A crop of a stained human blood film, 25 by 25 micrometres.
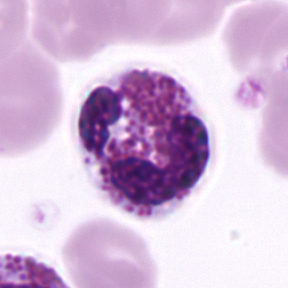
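Eosinophil, the central cell. Its nucleus falls into separate lobes lying along the edge of the cell, and these stain dark purple with dense, clumped chromatin. Looking at the granules, they seem much alike in size. What fills the centre, then, is granular cytoplasm rather than nucleus.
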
